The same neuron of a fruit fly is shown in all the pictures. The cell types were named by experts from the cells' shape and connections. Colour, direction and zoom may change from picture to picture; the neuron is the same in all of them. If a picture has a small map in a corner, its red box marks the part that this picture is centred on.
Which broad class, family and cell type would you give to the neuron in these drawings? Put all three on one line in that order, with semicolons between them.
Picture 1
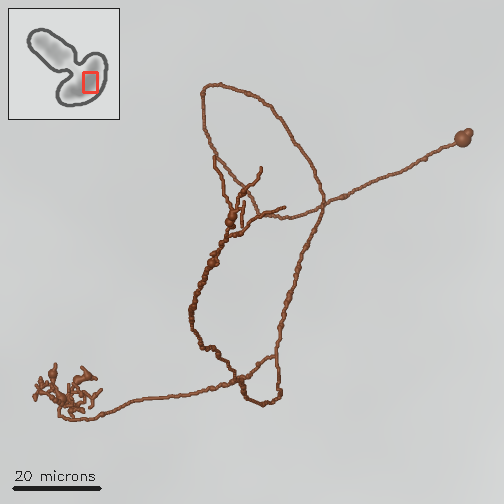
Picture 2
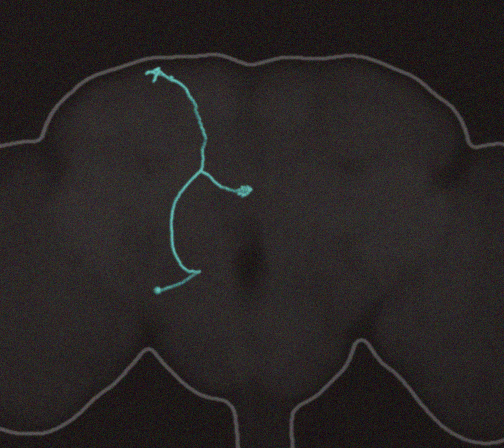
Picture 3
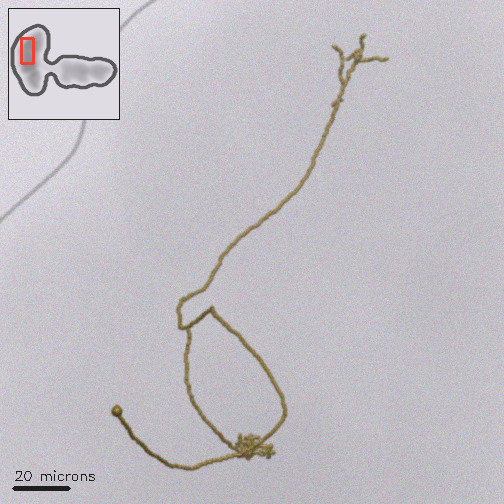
central-brain intrinsic neuron; hemilineage LALv1_dorsal; SA1_b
